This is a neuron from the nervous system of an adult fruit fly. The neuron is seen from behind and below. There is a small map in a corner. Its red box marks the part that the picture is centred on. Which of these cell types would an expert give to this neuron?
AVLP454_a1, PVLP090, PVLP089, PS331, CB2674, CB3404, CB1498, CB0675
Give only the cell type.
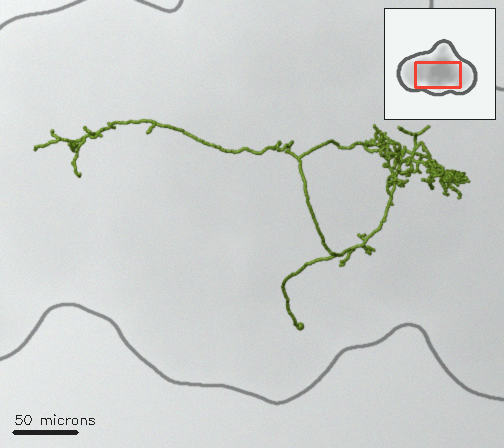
CB2674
